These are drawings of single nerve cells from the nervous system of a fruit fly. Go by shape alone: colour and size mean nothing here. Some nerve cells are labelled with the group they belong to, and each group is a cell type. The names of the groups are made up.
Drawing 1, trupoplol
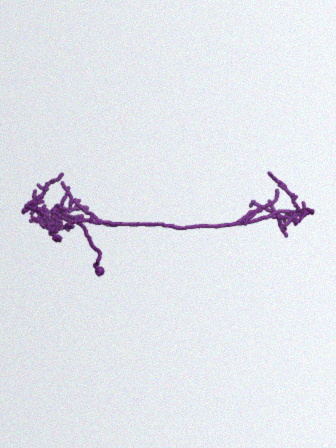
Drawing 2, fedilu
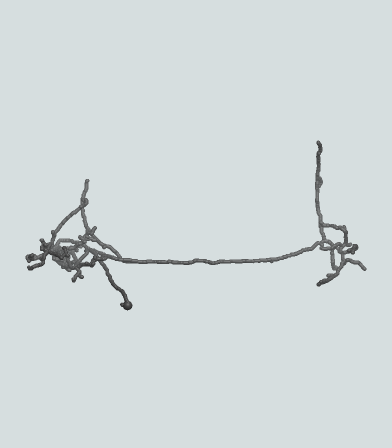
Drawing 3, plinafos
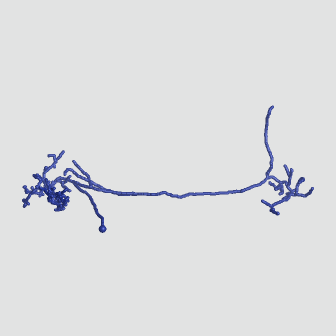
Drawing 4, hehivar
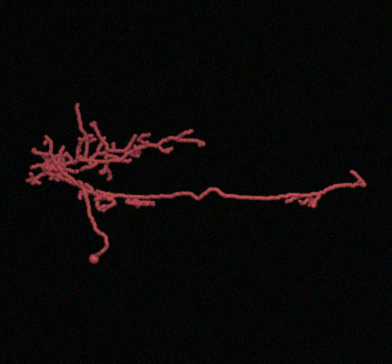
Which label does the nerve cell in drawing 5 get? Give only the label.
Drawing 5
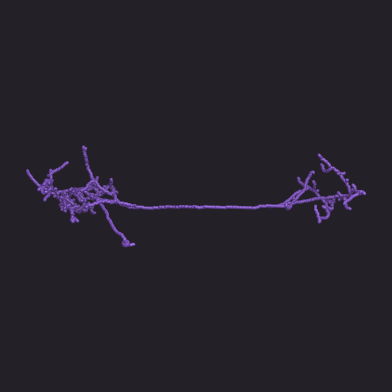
trupoplol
